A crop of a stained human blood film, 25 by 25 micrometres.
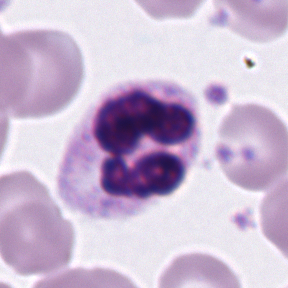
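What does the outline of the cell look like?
Smooth and rounded, without surface projections.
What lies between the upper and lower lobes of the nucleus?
A pale gap of cytoplasm.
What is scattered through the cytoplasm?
Fine pinkish-purple granules, throughout.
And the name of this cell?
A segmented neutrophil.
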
